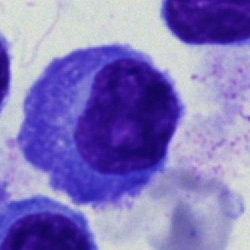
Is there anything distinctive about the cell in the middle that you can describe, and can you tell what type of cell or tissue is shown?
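Notice the slightly irregular outline, with small bumps along the lower edge. The nucleus sits off-centre, toward the right. A paler zone of cytoplasm hugs its left side, and a few tiny pale spots are scattered in the cytoplasm there. That's a plasma cell.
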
